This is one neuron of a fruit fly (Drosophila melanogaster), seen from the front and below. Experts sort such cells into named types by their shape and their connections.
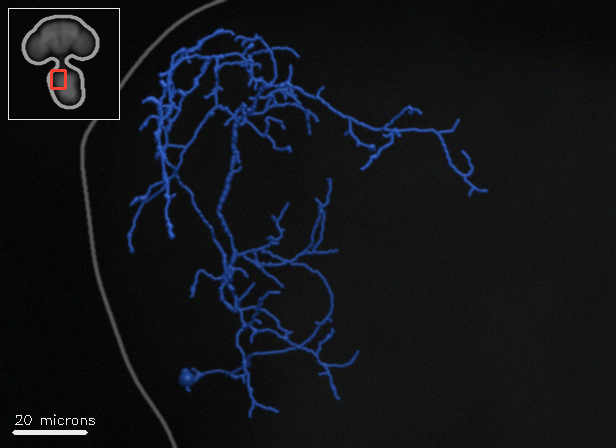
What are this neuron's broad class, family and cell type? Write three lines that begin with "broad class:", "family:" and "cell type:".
broad class: nerve-cord intrinsic neuron
family: hemilineage 03A
cell type: IN03A066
